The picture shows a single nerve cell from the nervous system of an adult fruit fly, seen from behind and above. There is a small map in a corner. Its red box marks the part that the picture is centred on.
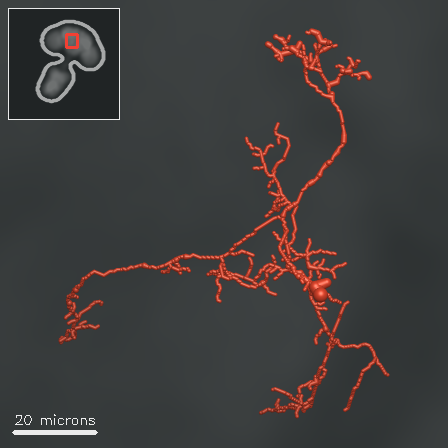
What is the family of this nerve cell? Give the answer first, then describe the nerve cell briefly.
Its family is called class CX. Its broad class is central-brain intrinsic neuron. It is in the brain and does not reach the nerve cord. By the scale bar it is about 95 microns tall in this view. The picture shows dozens of branch ends.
